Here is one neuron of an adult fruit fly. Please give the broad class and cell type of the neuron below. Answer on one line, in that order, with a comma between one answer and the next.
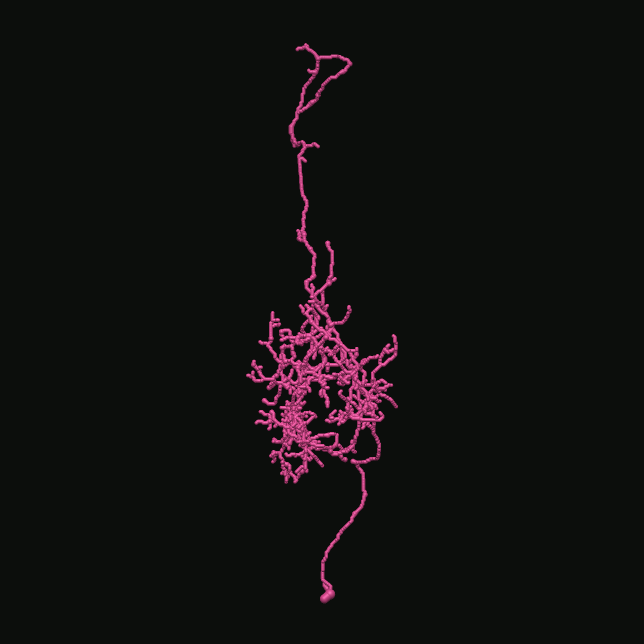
central-brain intrinsic neuron, AVLP345_b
